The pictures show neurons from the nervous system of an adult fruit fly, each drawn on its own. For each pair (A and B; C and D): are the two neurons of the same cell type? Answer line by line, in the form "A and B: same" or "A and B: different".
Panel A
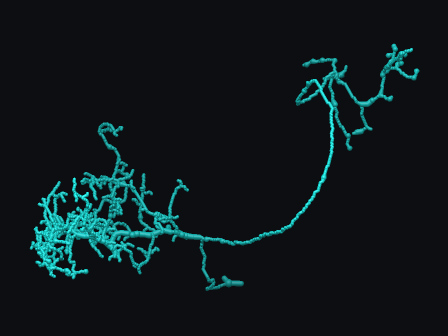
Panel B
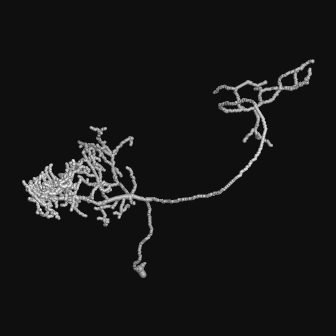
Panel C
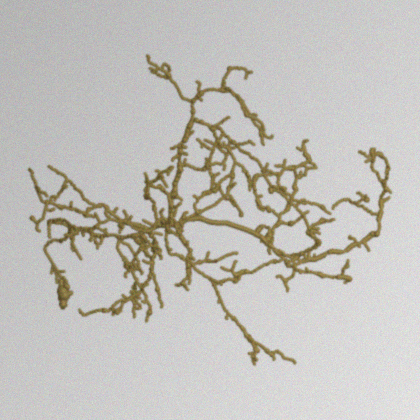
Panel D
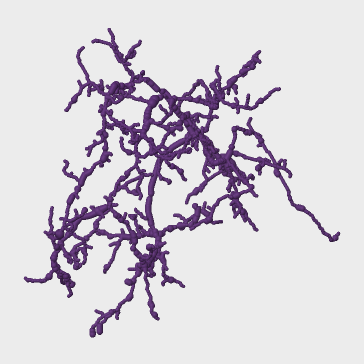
A and B: same
C and D: same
